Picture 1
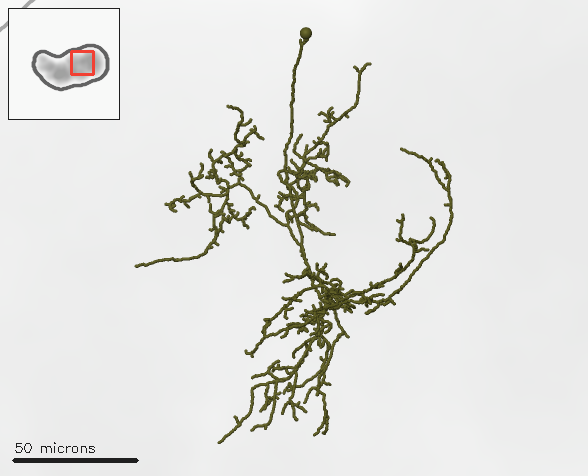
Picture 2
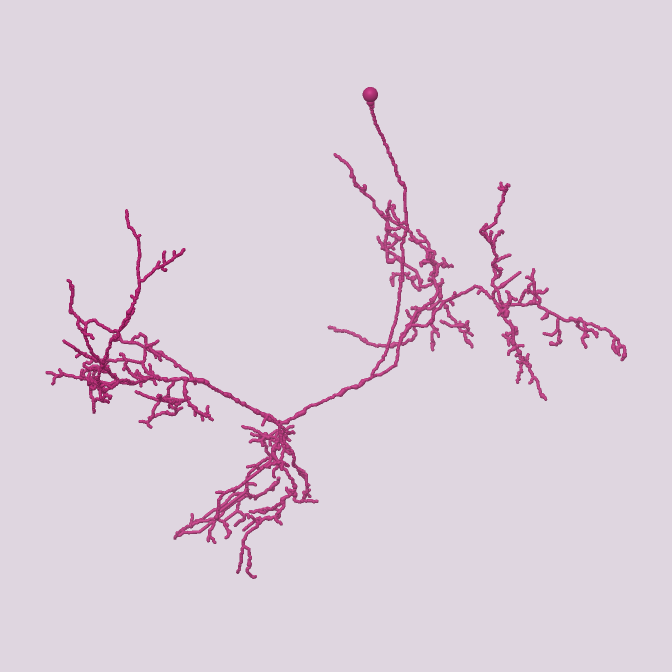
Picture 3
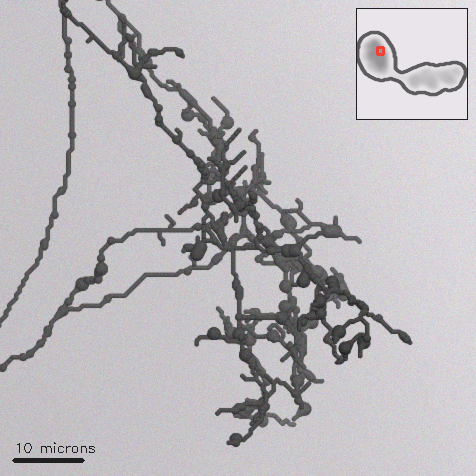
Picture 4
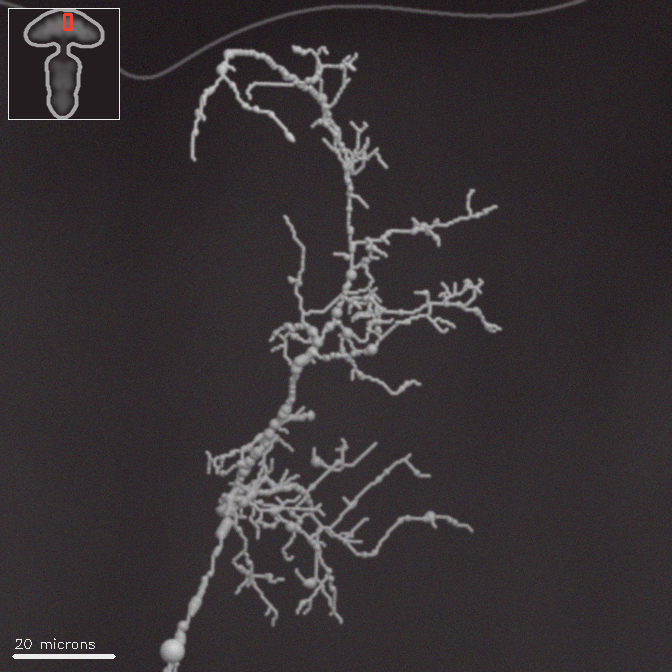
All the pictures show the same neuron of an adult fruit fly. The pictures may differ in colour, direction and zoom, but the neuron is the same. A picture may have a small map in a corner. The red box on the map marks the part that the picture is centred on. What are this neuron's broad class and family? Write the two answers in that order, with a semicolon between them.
central-brain intrinsic neuron; hemilineage DM1_antero_dorsal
